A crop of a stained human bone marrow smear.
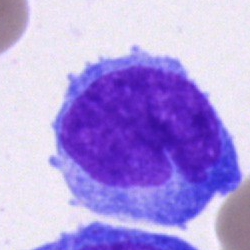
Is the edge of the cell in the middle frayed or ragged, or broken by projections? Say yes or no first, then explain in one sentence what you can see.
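Yes. Small blunt blebs project from the upper and left edges of the cell.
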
